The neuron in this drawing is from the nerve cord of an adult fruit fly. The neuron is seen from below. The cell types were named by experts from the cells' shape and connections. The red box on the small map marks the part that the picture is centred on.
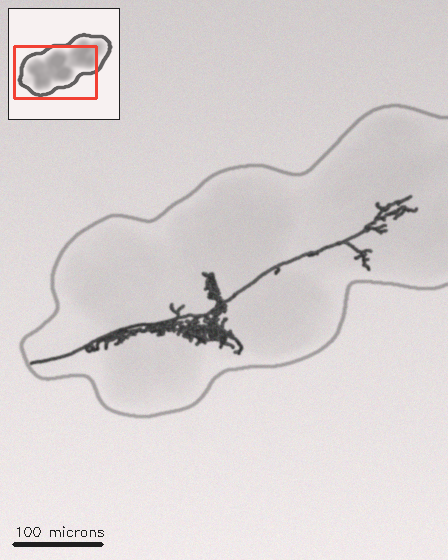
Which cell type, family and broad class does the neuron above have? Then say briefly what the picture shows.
It is of cell type AN17A047. Its family is hemilineage 17A. This is an ascending neuron. From left to right in the picture it spans about 450 microns. In this view it is wider than it is tall.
